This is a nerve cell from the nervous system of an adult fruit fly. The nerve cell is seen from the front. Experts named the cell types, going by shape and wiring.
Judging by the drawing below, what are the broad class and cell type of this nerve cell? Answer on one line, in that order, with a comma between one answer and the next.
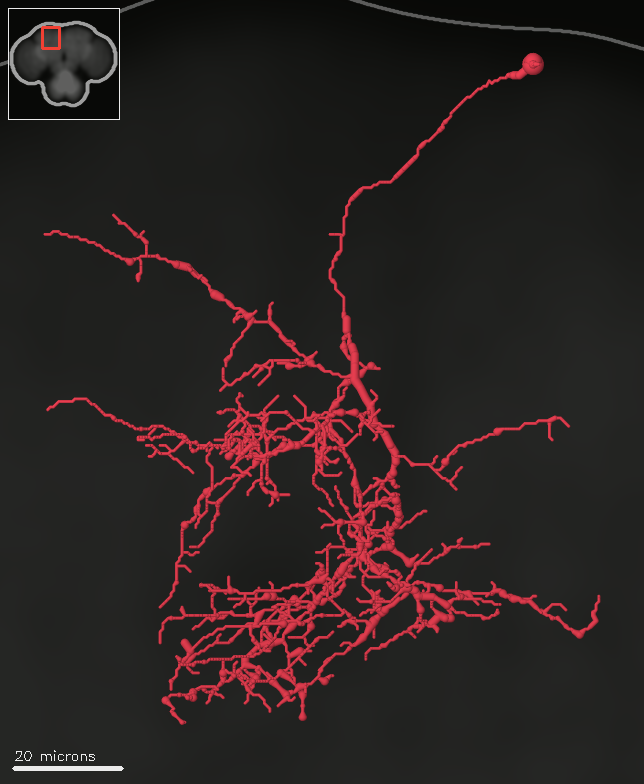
central-brain intrinsic neuron, CL152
